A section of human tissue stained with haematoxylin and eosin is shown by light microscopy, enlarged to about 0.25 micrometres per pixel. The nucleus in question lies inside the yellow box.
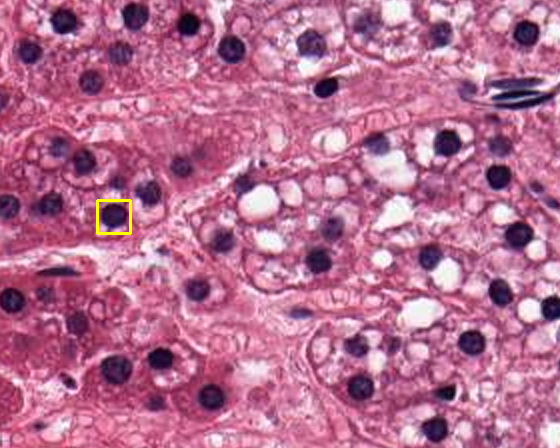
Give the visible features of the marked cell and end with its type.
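The nucleus is round and very dark, evenly dense with no internal detail visible, darker than the paler, more textured nuclei of the cells beside it. The cell sits among closely packed cells whose cytoplasm is similarly pink and vacuolated, forming a cluster. It lies at the lower edge of that cluster, next to a pale, loose, streaky band separating it from the cells below. It is an adrenal cortical cell.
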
